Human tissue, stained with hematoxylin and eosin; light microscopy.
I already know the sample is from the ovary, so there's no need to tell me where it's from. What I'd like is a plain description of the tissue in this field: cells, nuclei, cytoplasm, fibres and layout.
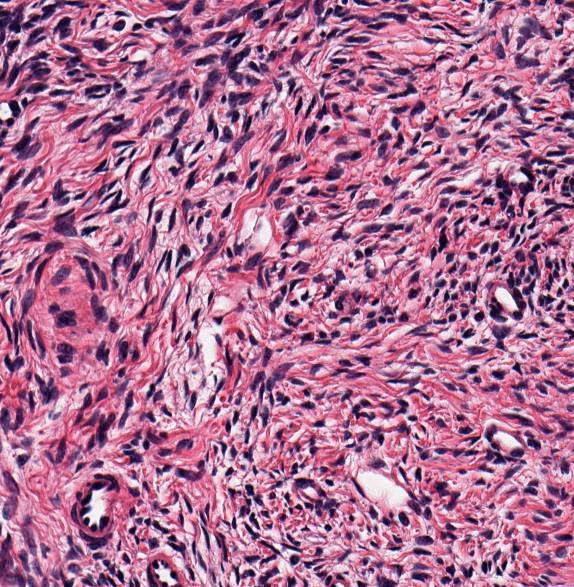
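The field is occupied throughout by a dense population of spindle cells, and no epithelium is present anywhere. These cells are arranged in short bundles that cross one another in varying directions. Their nuclei are elongated, dark-staining and tapered, and many have wavy outlines. The cytoplasm is scant and pink, and the cell borders are indistinct.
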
